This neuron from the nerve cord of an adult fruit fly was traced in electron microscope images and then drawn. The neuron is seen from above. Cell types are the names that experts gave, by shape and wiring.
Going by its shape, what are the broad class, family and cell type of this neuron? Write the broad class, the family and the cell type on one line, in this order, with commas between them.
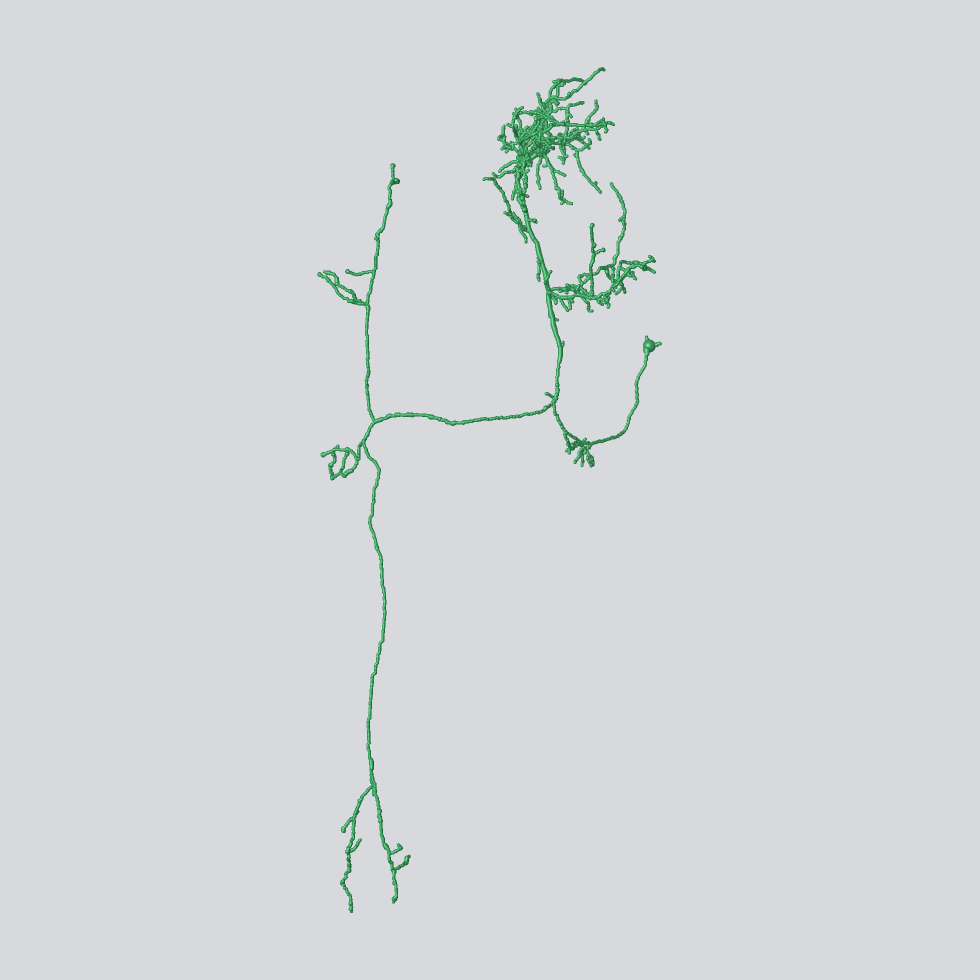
nerve-cord intrinsic neuron, hemilineage 08B, IN08B033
